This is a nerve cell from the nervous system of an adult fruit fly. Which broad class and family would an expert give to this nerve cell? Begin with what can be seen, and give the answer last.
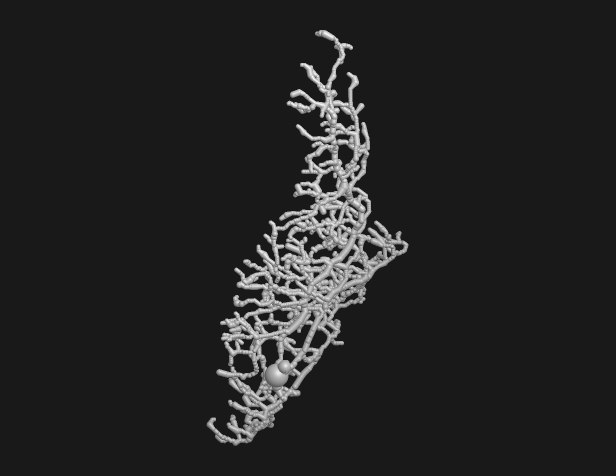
The cell body can be seen at the bottom of the picture. The picture shows dozens of branch ends. It is an optic-lobe intrinsic neuron. Its family is Dm.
